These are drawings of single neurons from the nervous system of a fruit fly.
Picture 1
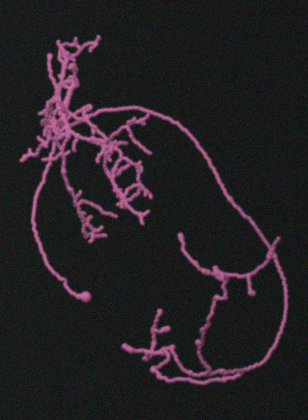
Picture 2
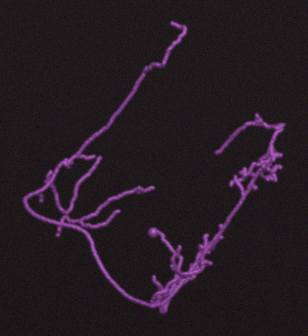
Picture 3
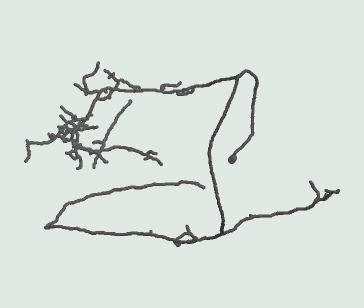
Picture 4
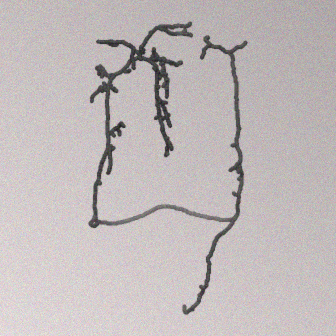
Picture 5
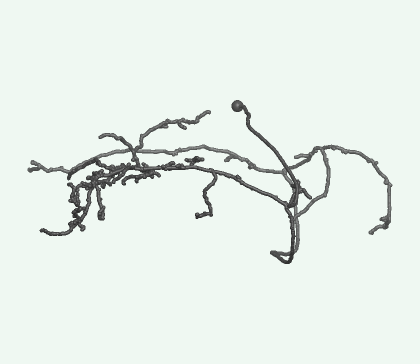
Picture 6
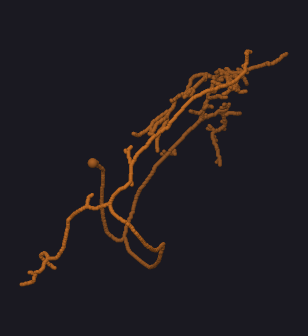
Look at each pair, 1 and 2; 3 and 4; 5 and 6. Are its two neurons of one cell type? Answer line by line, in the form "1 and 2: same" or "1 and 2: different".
1 and 2: different
3 and 4: same
5 and 6: different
